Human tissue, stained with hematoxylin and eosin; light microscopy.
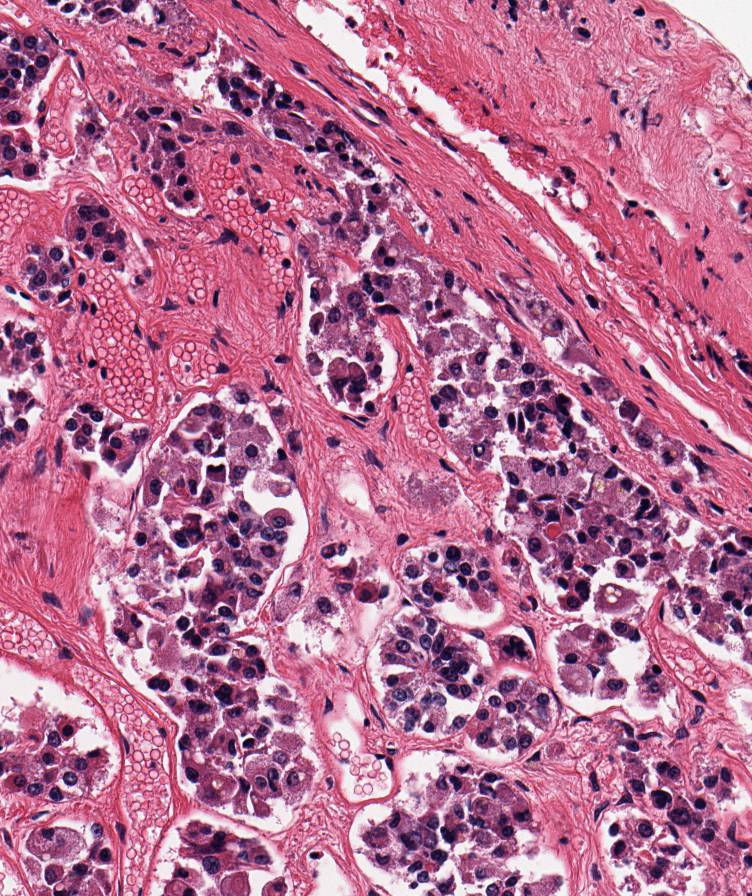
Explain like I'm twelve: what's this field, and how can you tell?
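Pars distalis of the pituitary occupies most of this field. From the left and centre down, cells lie in nests between thin fibrous septa whose thin-walled vessels are packed with red blood cells. The nest cells have abundant granular pink-to-purple cytoplasm.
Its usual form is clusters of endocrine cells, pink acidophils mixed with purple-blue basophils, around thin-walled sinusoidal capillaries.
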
